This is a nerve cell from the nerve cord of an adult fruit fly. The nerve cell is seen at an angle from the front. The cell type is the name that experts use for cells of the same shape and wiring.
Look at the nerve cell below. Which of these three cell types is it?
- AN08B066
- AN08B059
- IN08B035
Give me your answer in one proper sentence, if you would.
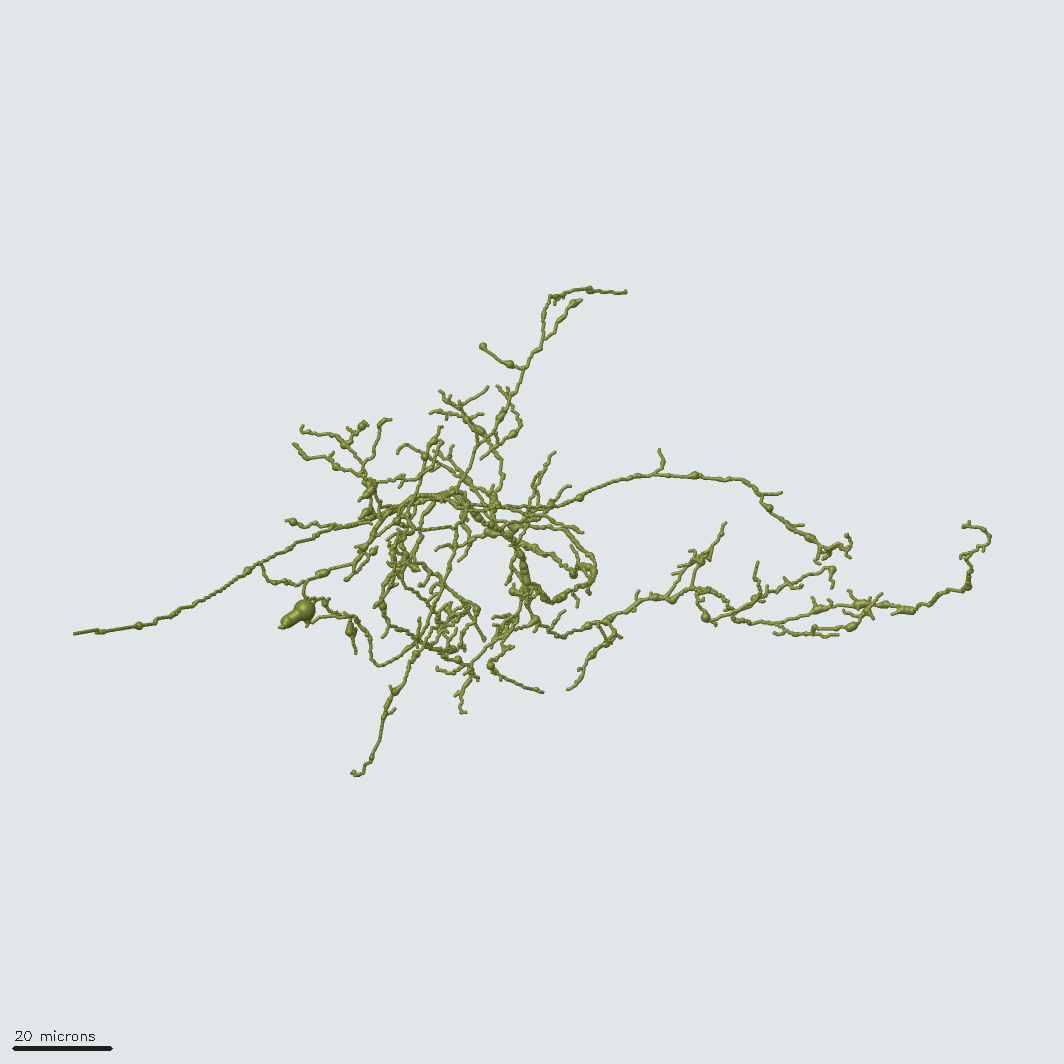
This neuron is recognized as the cell type AN08B066.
